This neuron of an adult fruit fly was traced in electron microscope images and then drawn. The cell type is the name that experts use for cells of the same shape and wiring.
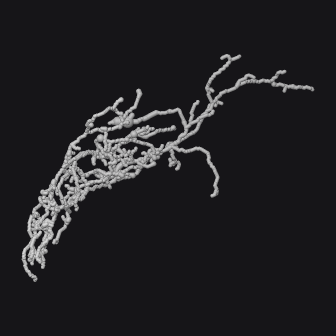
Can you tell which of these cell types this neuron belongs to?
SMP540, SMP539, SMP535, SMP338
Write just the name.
SMP539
